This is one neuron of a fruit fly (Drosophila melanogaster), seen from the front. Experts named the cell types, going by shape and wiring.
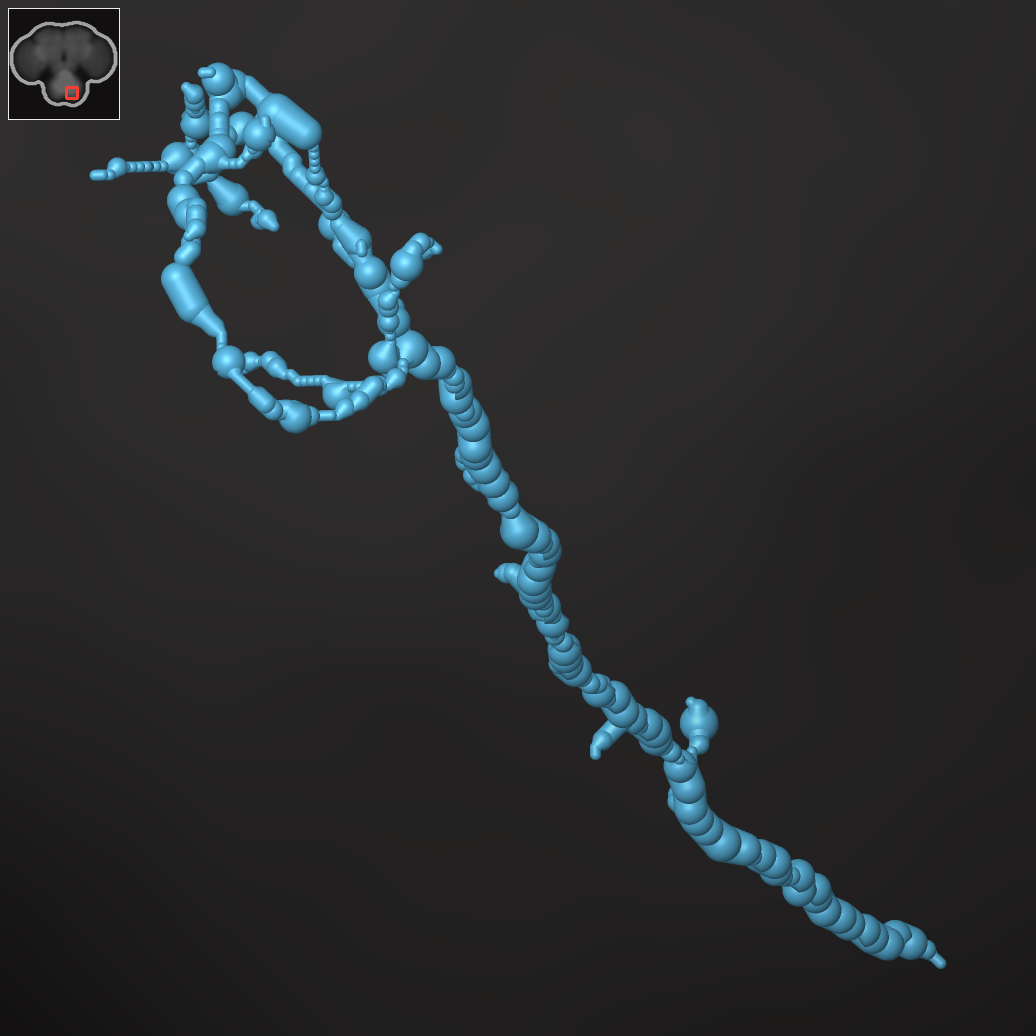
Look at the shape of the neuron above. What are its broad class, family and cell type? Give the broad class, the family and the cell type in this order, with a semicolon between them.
sensory neuron entering the nerve cord; class mechanosensory proprioceptive; SNpp40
